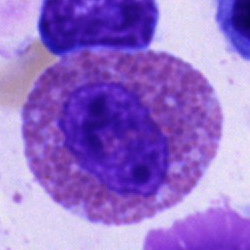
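Eosinophil, the central cell in a stained bone marrow smear. Abundant cytoplasm surrounds the nucleus on every side and is packed with coarse reddish-pink granules. The purple chromatin has darker clumped areas, and a small dark round spot lies in the lower right of the nucleus.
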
